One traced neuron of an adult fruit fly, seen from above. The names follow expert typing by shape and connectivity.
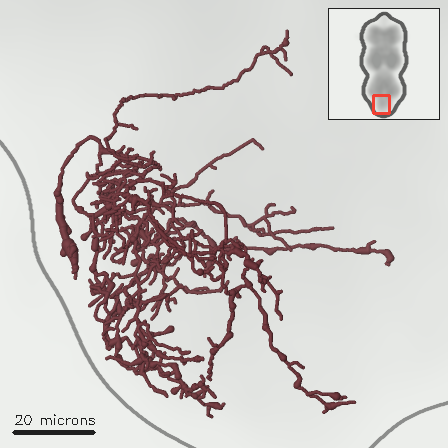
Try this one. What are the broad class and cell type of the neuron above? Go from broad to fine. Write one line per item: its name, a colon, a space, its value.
broad class: nerve-cord intrinsic neuron
cell type: INXXX374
